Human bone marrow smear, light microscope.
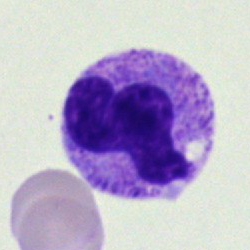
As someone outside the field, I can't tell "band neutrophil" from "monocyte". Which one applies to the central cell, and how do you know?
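It is a band neutrophil. Its chromatin is dense and dark purple rather than delicate and lacy.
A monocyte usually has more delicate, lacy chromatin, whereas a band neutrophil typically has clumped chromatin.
Fine purple granules are scattered throughout the cytoplasm.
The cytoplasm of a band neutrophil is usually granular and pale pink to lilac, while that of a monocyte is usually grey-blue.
The nucleus narrows into a tapering extension toward the lower right, and one small clear vacuole sits beside its tip.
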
